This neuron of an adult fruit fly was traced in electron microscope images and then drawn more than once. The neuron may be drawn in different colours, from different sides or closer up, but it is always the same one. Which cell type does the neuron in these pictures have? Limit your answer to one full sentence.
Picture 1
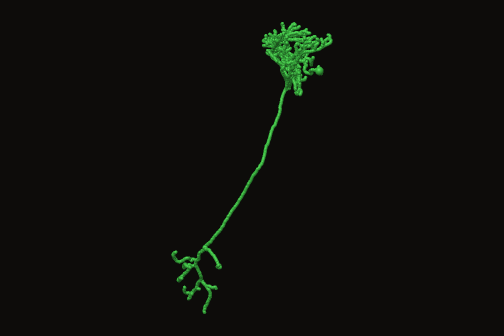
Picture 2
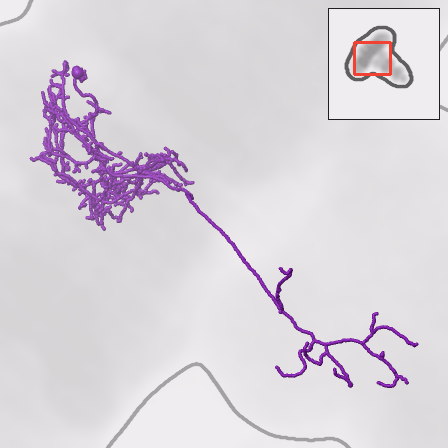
On the level of cell type, this neuron is DNg58.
